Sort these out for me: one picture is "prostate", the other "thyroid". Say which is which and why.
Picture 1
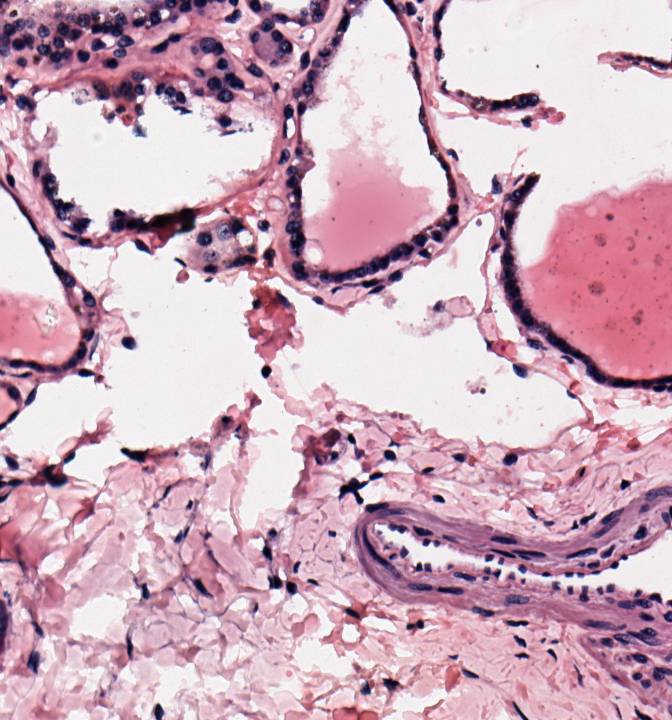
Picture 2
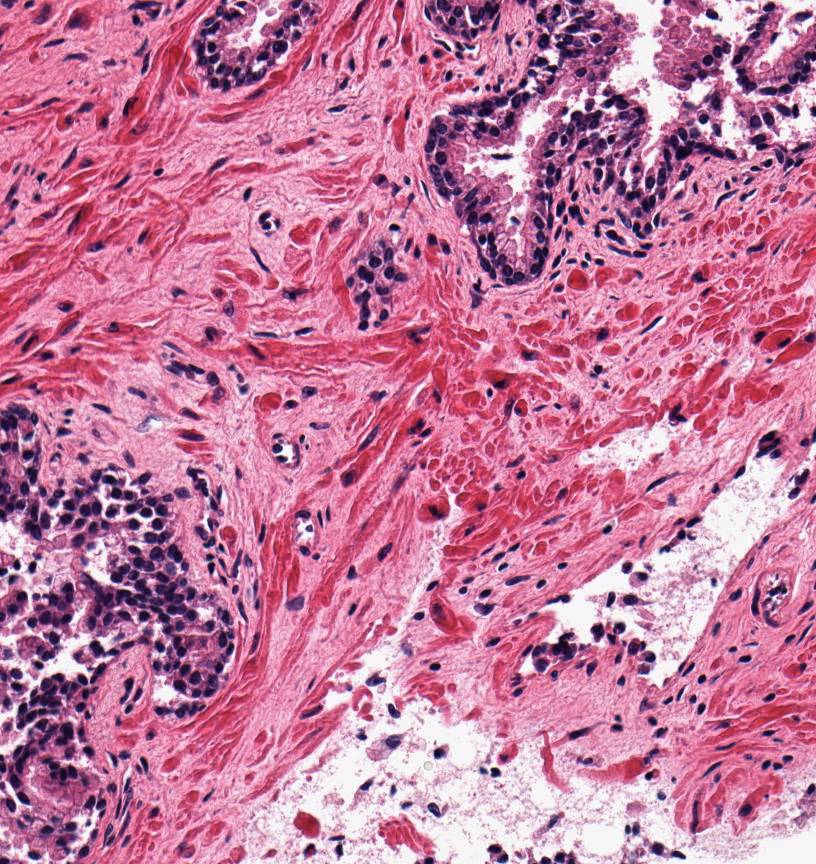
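The thyroid is in picture 1 and the prostate in picture 2. In the thyroid, large dilated spaces lined by epithelium take up the upper half of the field, with loose connective tissue below. Their lining is a single layer of flattened to low cuboidal cells with dark nuclei, and several spaces hold smooth, homogeneous pink material, the largest mass lying at the right edge. In the prostate, glands lie at the upper right and lower left edges, separated by a broad diagonal band of stroma made largely of smooth muscle bundles with bright pink cytoplasm. The gland at the upper right has an infolded, undulating lining that projects into a pale lumen.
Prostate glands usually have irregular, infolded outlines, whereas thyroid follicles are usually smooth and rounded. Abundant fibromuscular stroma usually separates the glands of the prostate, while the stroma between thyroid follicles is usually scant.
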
